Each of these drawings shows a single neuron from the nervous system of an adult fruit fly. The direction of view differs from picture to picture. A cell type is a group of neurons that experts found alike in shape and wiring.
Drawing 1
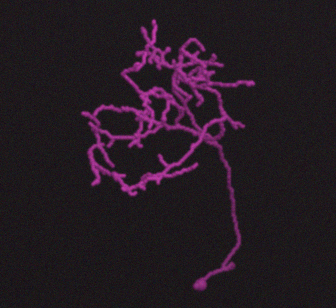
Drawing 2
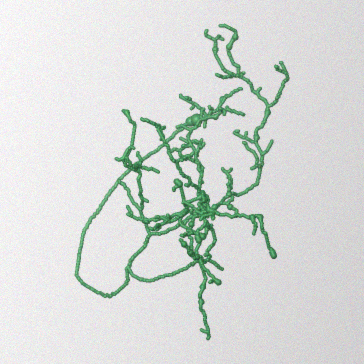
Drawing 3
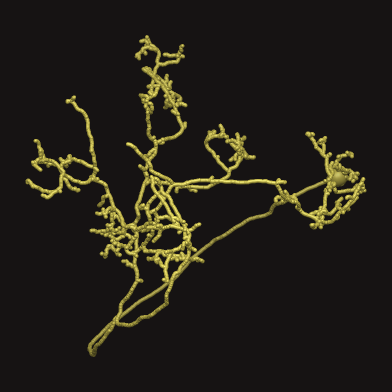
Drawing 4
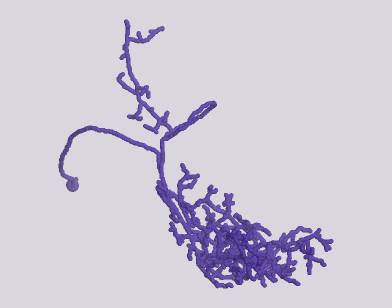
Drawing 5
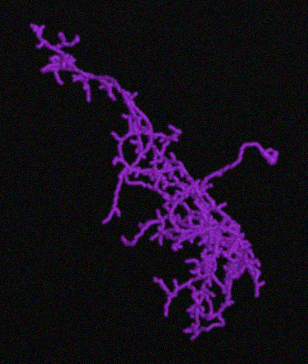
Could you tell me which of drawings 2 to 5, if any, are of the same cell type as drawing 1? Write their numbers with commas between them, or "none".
2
